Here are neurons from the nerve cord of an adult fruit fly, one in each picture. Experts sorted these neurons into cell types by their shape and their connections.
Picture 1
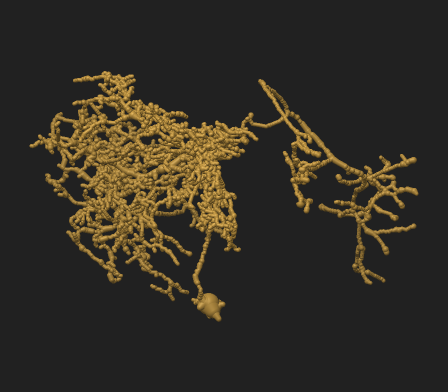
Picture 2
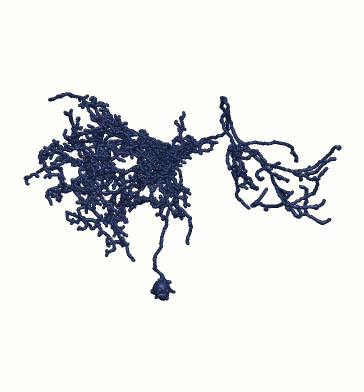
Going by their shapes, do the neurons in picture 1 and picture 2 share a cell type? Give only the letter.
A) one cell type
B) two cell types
A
